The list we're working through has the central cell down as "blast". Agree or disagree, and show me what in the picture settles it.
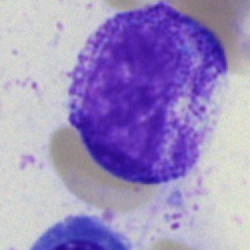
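Look at the outline first: it is roughly oval. Then the upper left margin: granules there make that edge look beaded and bumpy.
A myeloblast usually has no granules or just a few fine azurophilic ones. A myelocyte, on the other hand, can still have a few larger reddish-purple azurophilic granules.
So the granules along that edge go with myelocyte and speak against blast. Loose purple granules also lie scattered on the background outside the cell. Blast doesn't fit; this cell is a myelocyte.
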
